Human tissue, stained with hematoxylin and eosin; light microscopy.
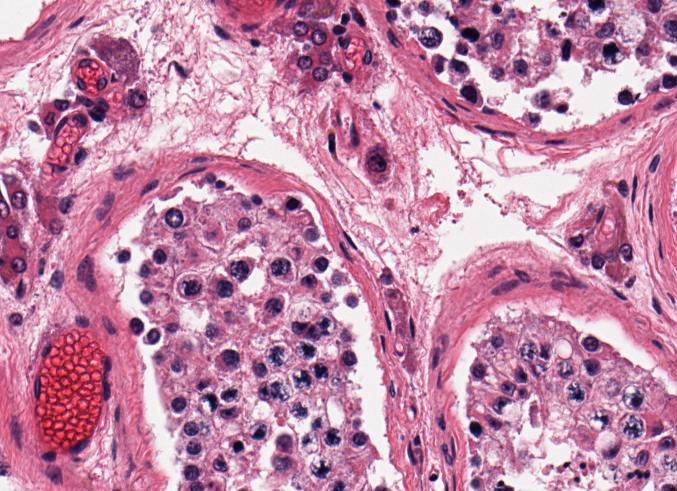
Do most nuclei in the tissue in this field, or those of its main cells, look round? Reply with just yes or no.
Yes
